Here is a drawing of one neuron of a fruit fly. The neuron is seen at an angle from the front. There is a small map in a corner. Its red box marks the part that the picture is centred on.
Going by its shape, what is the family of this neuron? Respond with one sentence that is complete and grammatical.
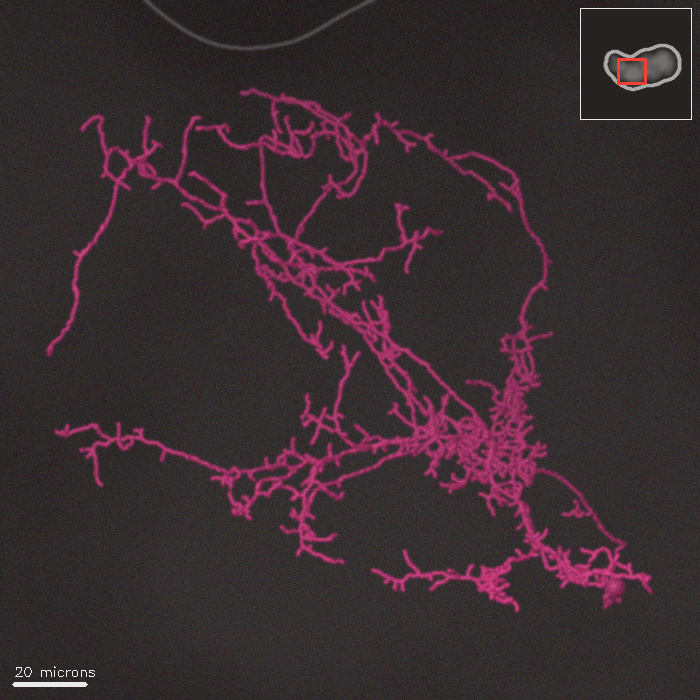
The neuron is recorded as family hemilineage 12A.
